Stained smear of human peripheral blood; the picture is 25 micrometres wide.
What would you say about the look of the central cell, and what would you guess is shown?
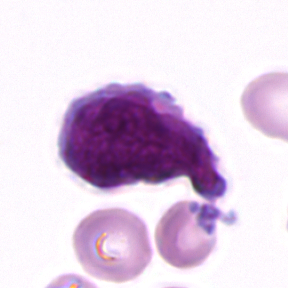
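Irregular in outline, the cell is drawn out into a tapering tail toward the lower right. The nucleus occupies nearly the entire cell. Cytoplasm is scant, visible only as a thin, pale greyish-lavender rim, mainly along the upper edge. This is an atypical promyelocyte.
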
